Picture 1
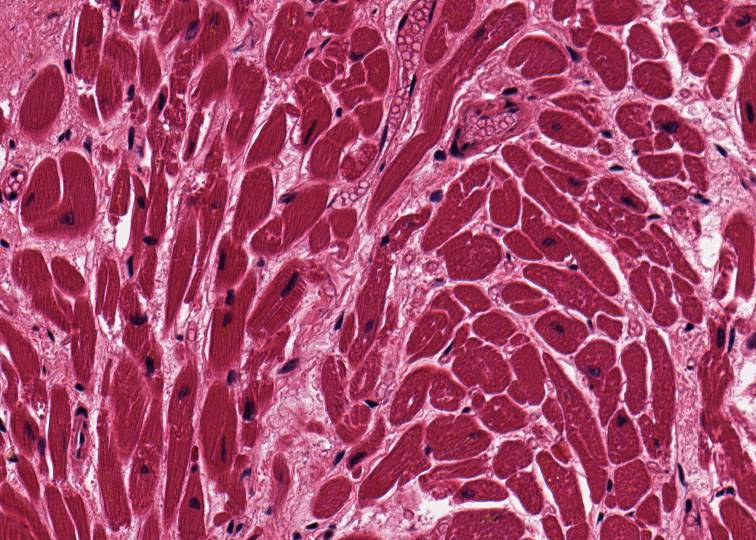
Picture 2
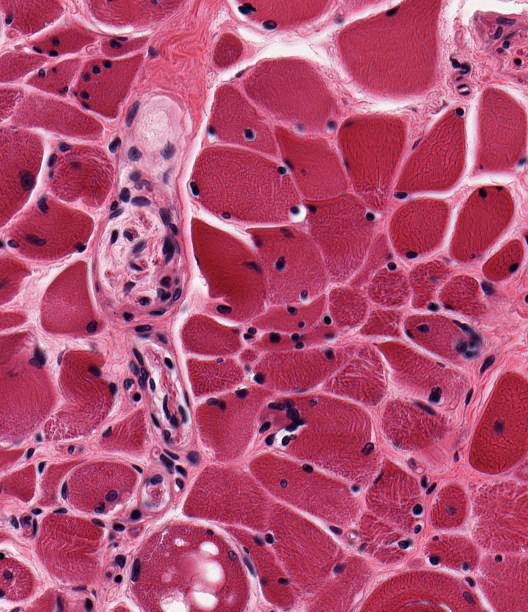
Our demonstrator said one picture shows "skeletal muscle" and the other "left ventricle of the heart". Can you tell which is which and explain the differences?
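Left ventricle of the heart in picture 1; skeletal muscle in picture 2. Picture 1: deeply eosinophilic fibres cut in mixed planes, more often lengthwise at left, more often across at right. Some lengthwise fibres branch; cross-cut fibres rounded to irregular, of varying size. Thin strands of pale pink loose connective tissue with scattered small dark spindle-shaped nuclei between fibres. Picture 2: fibre size markedly variable, large fibres among many small ones; many small angular fibres clustered right middle. Cytoplasm deep pink; most nuclei dark, oval, at fibre edge.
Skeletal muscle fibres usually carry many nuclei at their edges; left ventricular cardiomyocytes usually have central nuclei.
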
